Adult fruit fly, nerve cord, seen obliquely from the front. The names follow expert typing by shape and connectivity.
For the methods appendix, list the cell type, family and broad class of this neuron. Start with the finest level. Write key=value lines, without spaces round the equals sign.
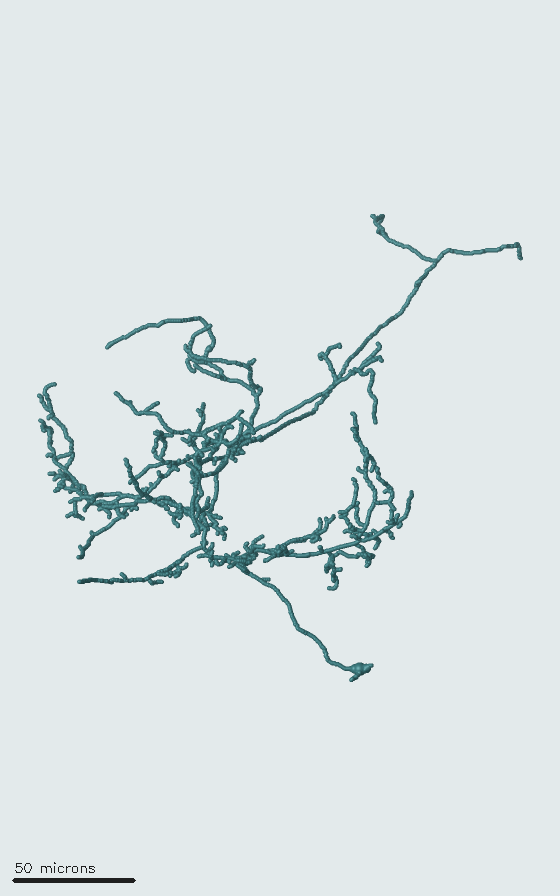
cell_type=vPR6
family=hemilineage 12A
broad_class=nerve-cord intrinsic neuron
